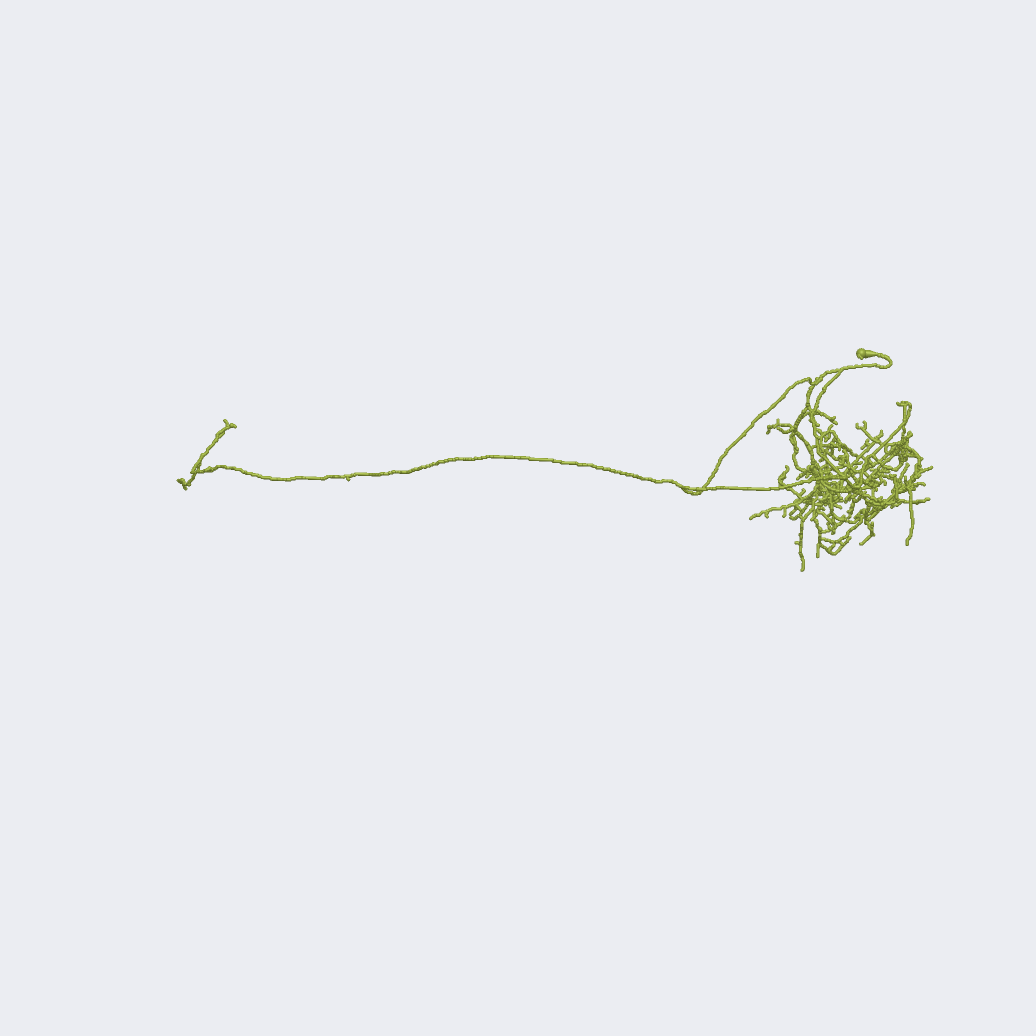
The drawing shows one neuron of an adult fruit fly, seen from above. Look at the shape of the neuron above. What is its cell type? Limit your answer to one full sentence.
Within the cell type AVLP413 sits this neuron.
